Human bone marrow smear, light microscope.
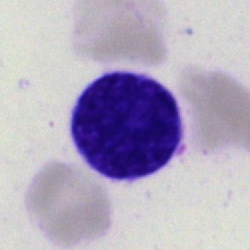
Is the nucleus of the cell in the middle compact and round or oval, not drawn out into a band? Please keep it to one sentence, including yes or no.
Yes, a single compact round or oval mass makes up the nucleus.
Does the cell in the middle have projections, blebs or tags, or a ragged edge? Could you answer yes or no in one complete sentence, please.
No, by its outline the cell is smooth and even.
